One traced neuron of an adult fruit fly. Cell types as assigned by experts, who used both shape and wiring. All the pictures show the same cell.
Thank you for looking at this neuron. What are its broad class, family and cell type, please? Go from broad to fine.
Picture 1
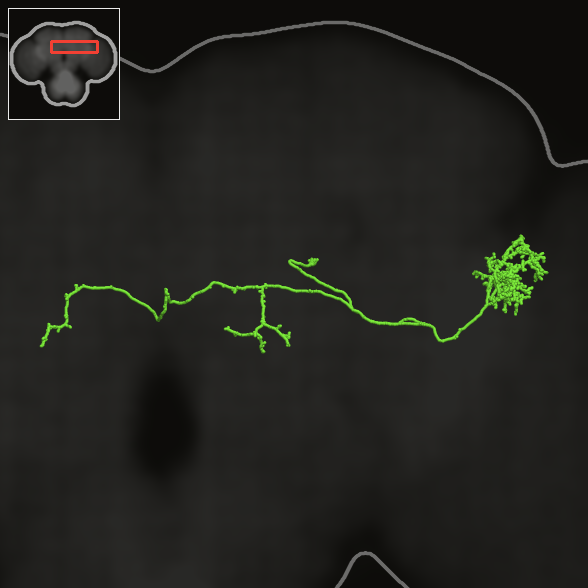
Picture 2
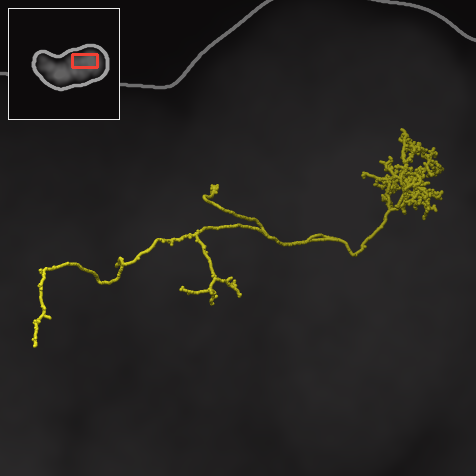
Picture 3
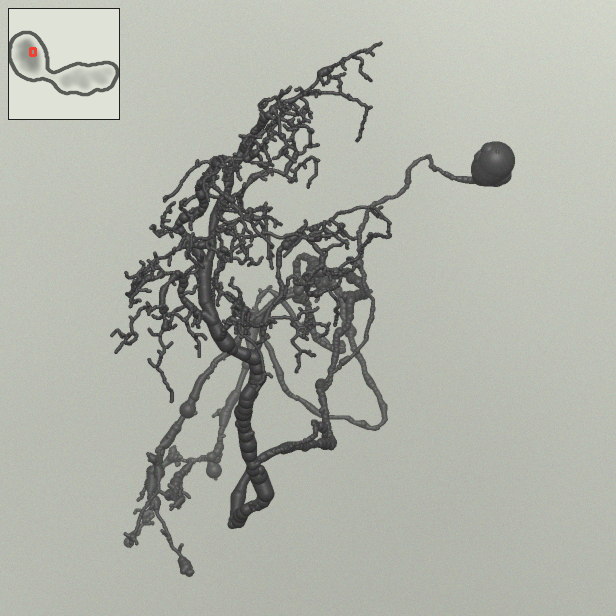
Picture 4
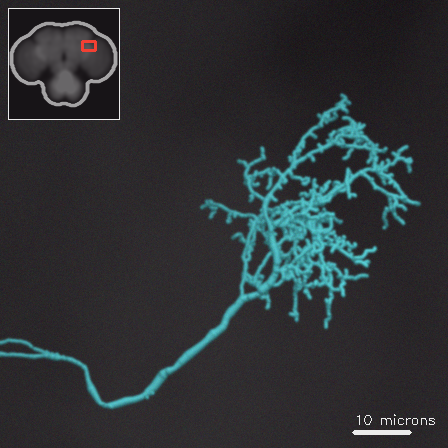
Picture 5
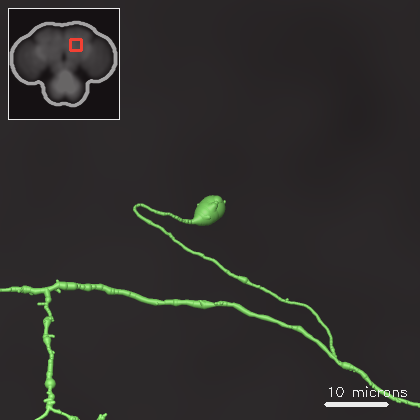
visual projection neuron; hemilineage PSp3; LoVP26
